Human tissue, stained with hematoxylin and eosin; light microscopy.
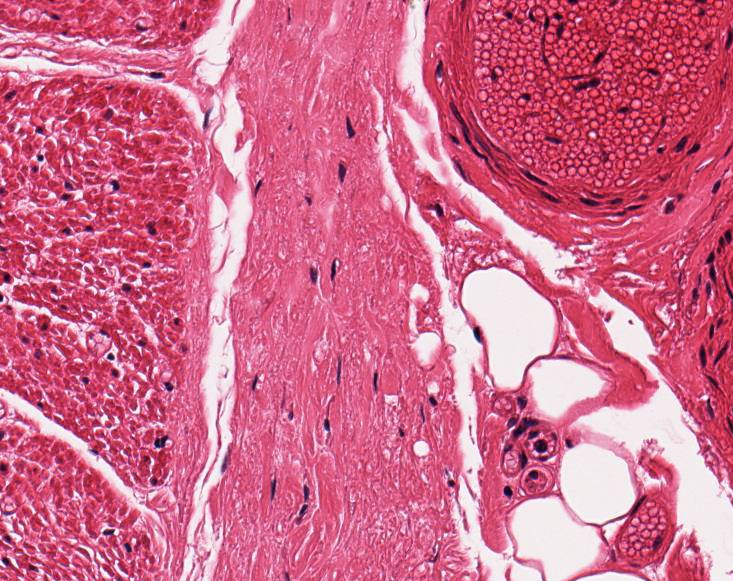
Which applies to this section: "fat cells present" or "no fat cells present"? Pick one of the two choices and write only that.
Fat cells present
